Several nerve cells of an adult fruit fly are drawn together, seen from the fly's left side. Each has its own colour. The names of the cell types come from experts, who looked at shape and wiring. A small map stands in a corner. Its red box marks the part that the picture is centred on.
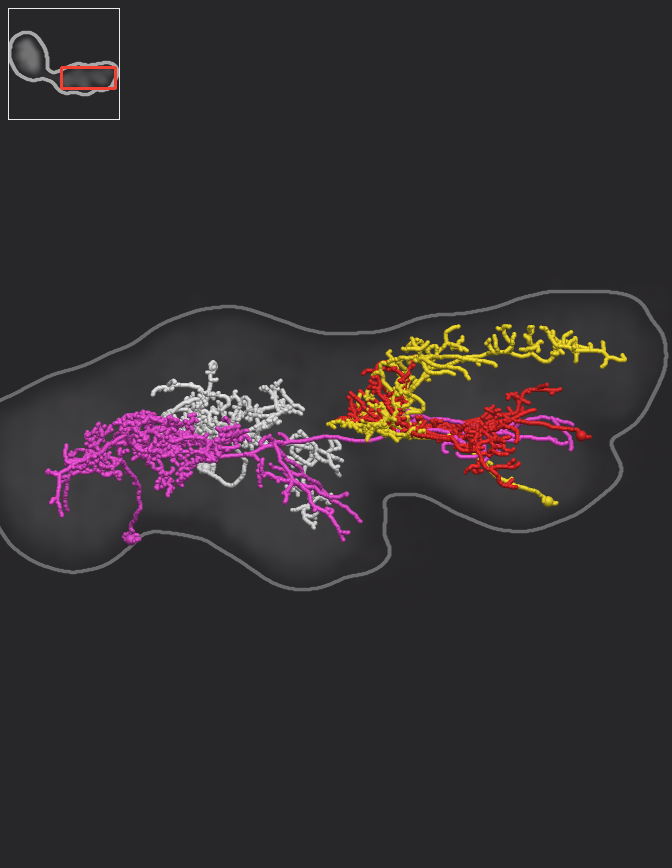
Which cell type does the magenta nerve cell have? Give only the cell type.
IN06B008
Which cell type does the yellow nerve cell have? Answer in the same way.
IN05B041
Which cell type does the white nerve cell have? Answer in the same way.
IN08A016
